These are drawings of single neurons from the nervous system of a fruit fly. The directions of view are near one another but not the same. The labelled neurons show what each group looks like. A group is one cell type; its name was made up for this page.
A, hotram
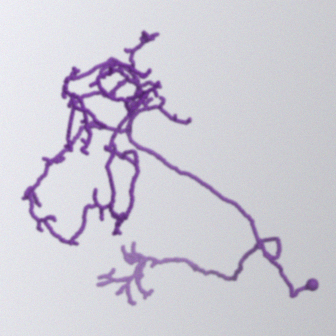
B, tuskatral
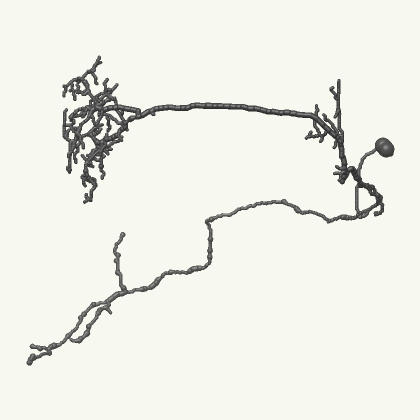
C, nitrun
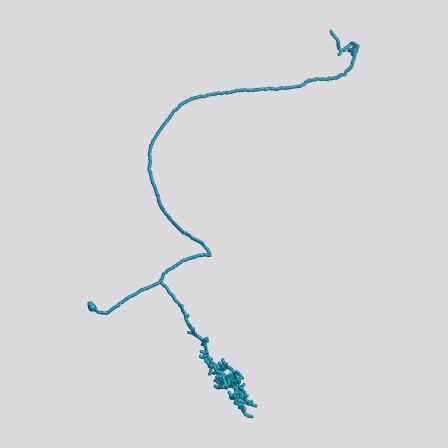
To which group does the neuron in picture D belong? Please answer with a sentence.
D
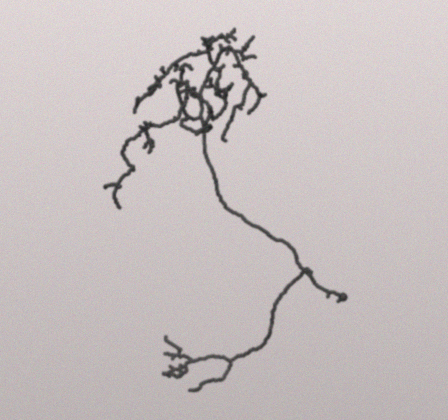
It belongs to hotram.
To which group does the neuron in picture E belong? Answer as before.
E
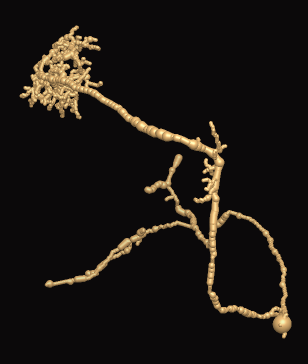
It belongs to tuskatral.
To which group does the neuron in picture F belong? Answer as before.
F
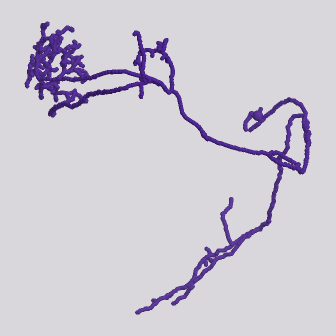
It belongs to tuskatral.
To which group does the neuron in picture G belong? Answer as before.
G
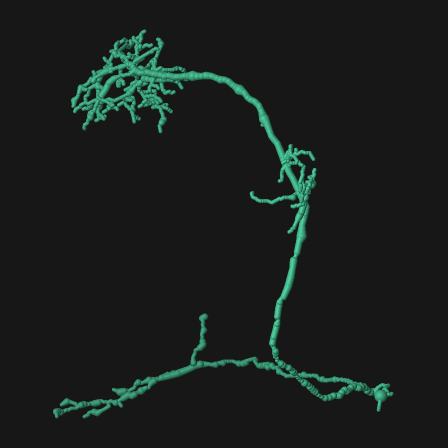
It belongs to tuskatral.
